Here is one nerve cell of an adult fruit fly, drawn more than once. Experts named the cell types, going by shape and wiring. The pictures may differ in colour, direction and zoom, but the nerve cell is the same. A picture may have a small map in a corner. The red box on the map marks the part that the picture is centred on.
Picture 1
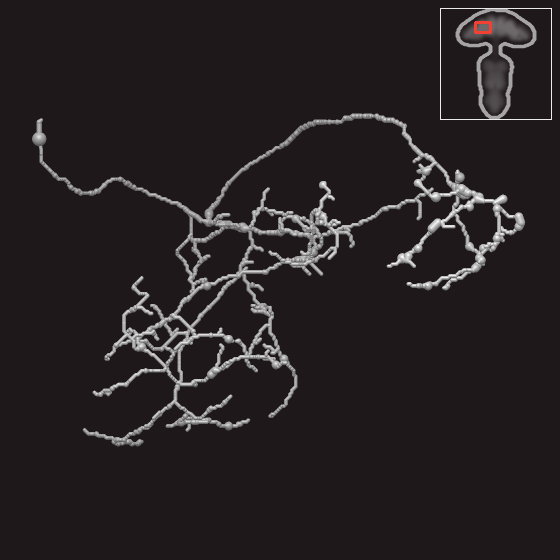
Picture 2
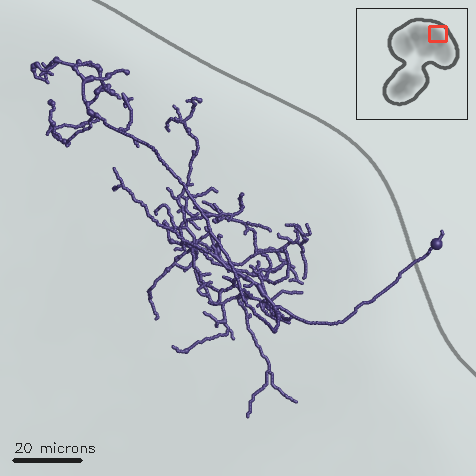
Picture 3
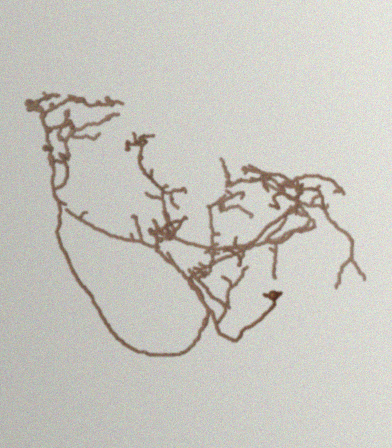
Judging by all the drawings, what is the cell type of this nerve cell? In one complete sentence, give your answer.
As a matter of cell type, the nerve cell is LHAD1i2_b.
